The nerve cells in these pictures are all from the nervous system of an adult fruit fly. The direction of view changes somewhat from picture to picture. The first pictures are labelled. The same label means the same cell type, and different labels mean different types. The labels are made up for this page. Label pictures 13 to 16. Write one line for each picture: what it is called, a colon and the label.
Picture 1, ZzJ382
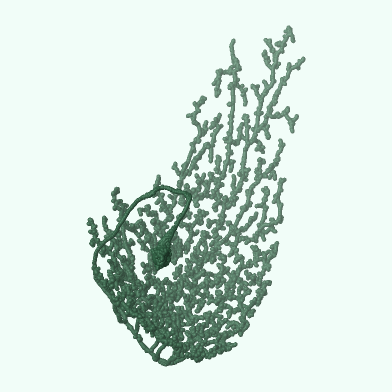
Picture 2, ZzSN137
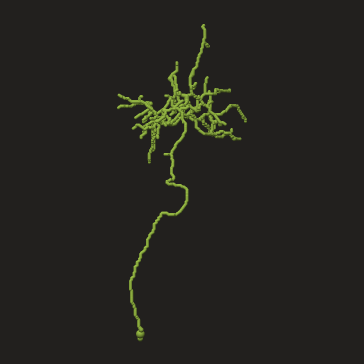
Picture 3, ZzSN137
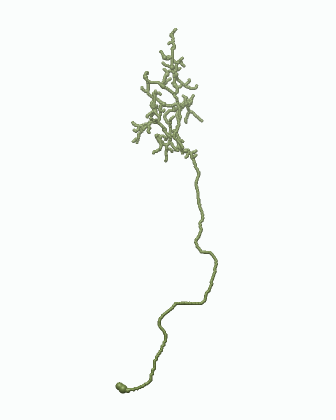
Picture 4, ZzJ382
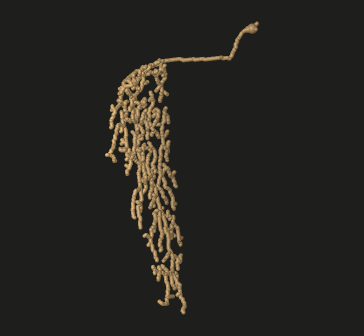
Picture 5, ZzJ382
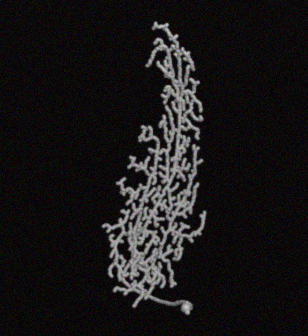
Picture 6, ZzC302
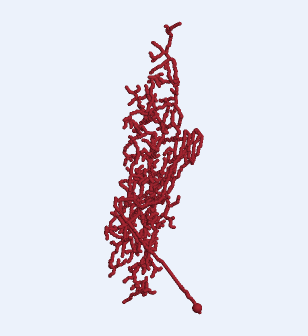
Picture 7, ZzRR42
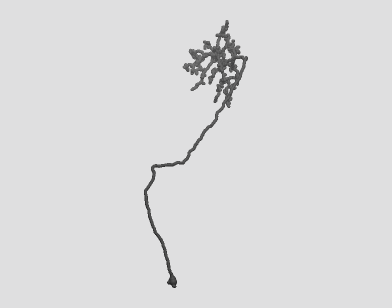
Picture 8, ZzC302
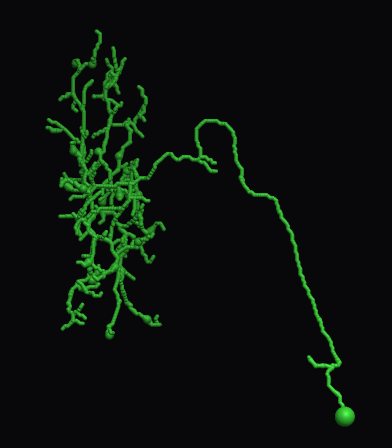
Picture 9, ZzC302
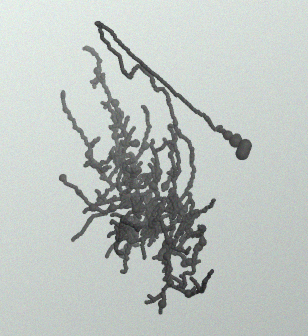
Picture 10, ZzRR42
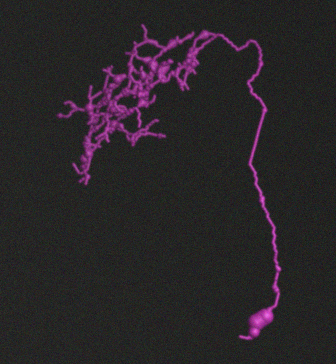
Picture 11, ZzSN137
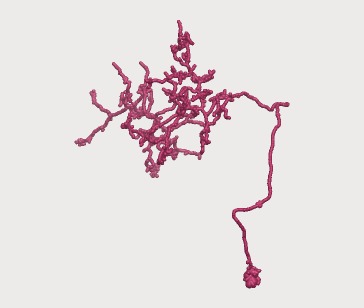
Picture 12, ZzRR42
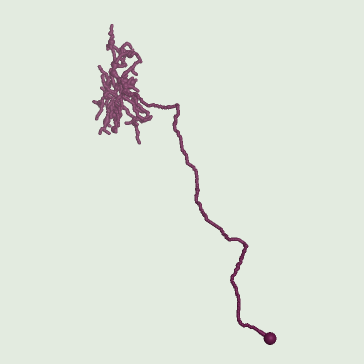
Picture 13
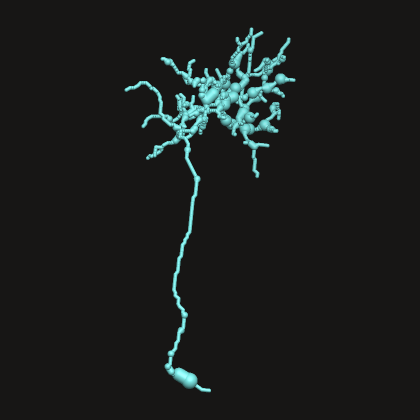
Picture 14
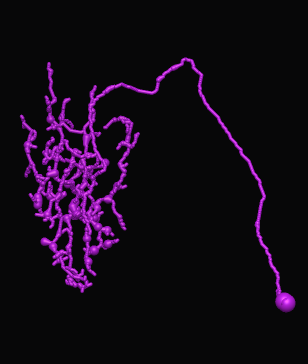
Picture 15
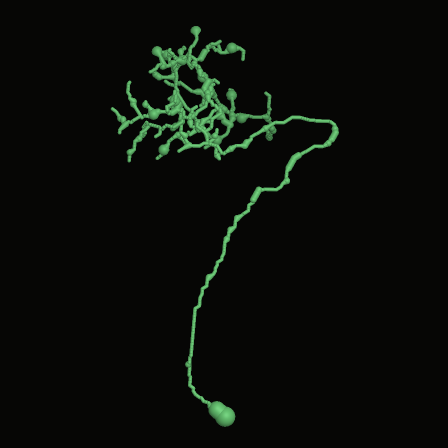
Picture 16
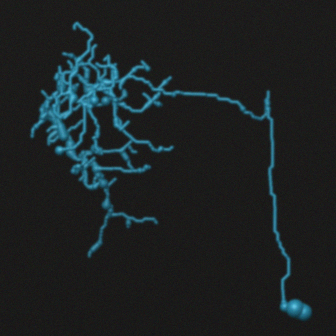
13: ZzSN137
14: ZzC302
15: ZzSN137
16: ZzSN137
